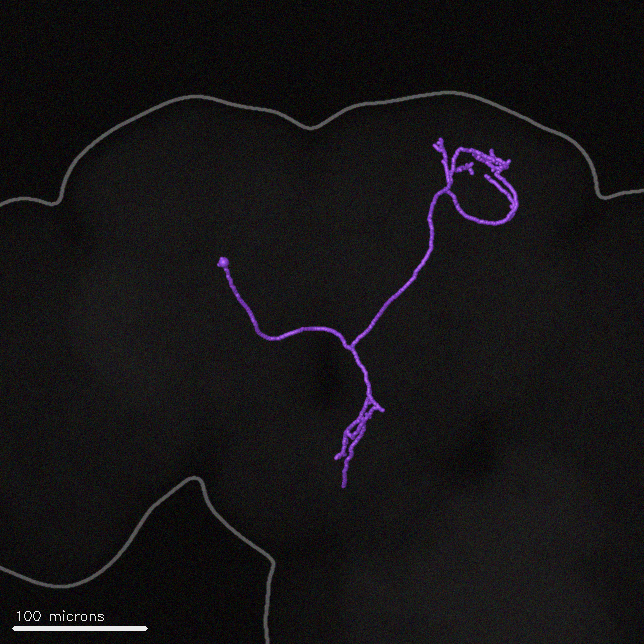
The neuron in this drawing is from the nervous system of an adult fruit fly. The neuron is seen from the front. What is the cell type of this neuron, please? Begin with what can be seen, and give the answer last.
By the scale bar it is about 250 microns tall in this view. As drawn here it is about as wide as it is tall. Its broad class is central-brain intrinsic neuron. The cell type is mAL4F.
